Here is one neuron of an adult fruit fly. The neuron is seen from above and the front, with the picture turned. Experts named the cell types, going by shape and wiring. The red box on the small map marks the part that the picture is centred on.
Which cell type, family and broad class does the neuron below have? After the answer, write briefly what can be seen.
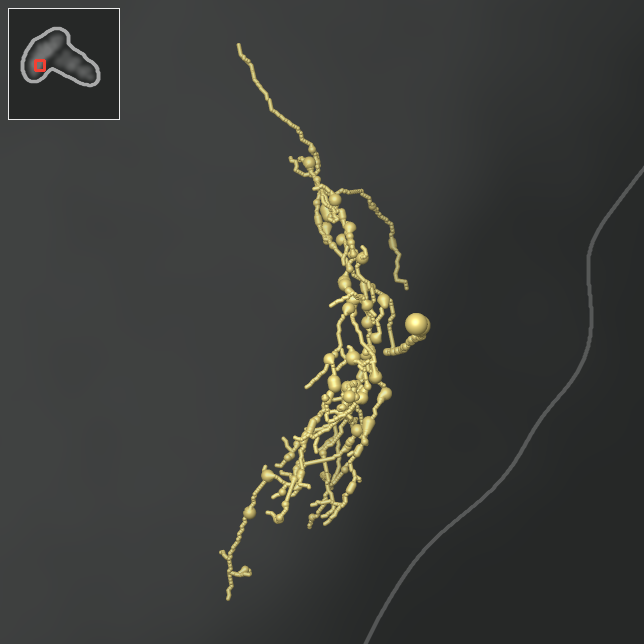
Its cell type is CB4133. Its family is hemilineage SLPpm2. Its broad class is central-brain intrinsic neuron. The picture shows dozens of branch ends. In this view it is more than twice as tall as it is wide.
